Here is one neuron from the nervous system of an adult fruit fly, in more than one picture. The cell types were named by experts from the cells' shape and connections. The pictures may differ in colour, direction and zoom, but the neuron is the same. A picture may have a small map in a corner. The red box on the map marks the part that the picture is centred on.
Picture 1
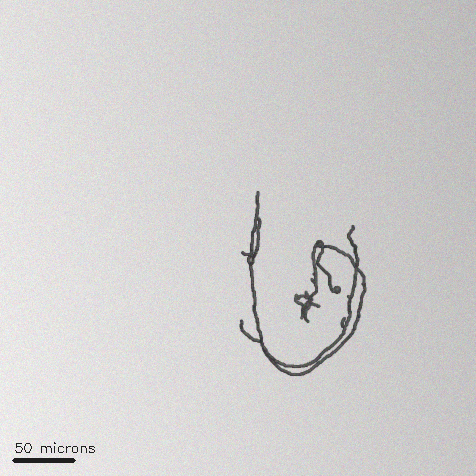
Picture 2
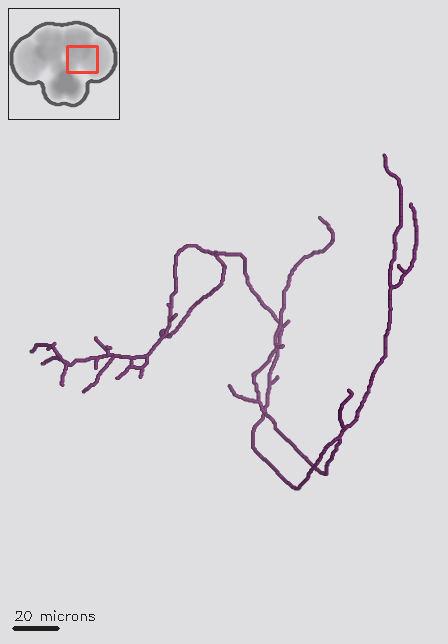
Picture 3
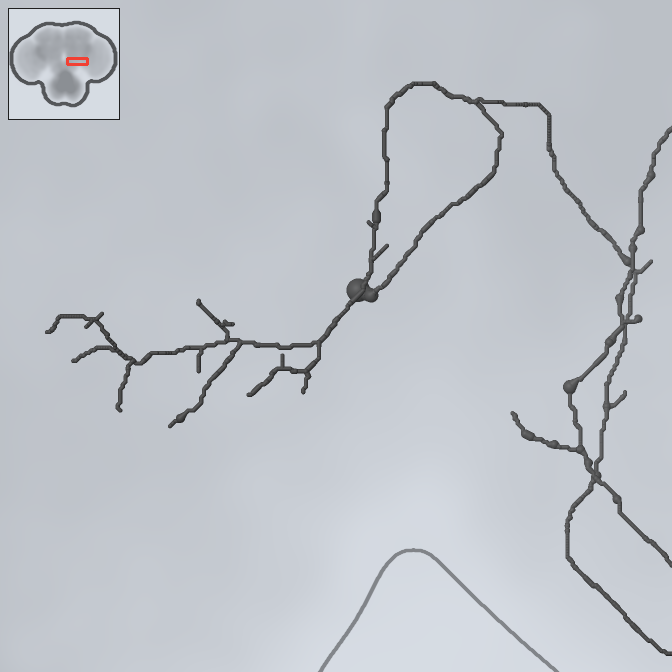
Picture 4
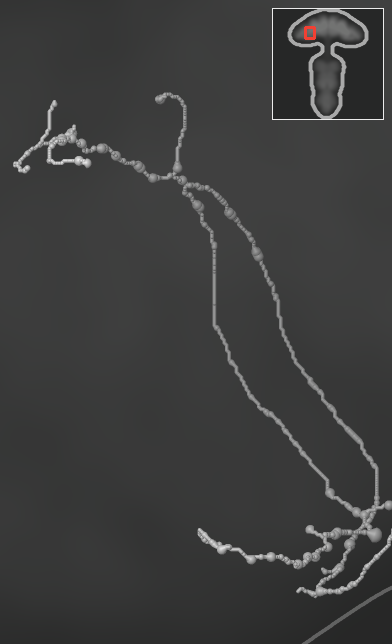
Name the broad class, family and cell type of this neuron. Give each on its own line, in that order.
visual centrifugal neuron
LoVC
LoVC24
